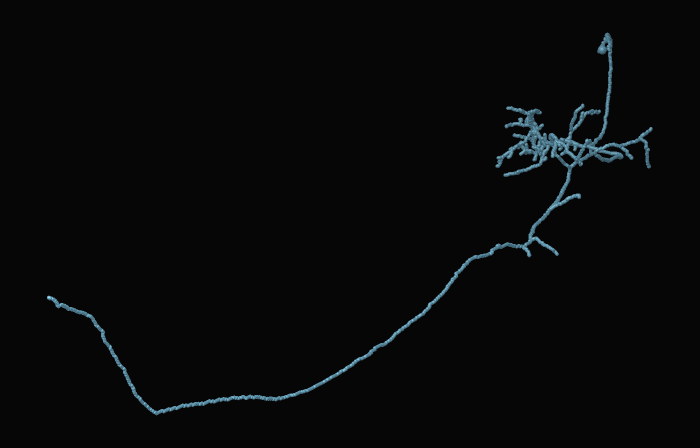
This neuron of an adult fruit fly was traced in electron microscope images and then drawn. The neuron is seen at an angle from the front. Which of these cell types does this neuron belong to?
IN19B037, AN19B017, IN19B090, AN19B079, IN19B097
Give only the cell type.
AN19B079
